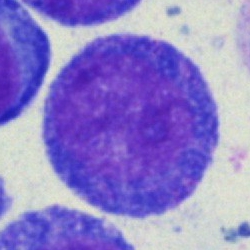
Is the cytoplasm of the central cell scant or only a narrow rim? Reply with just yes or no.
Yes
